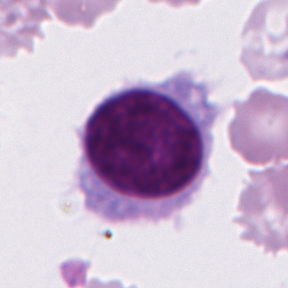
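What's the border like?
Ragged and frayed, not smooth, with lots of small, irregular tags and points sticking out from the cytoplasmic edge.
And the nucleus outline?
Unbroken, with no indentation or lobes.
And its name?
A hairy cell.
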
